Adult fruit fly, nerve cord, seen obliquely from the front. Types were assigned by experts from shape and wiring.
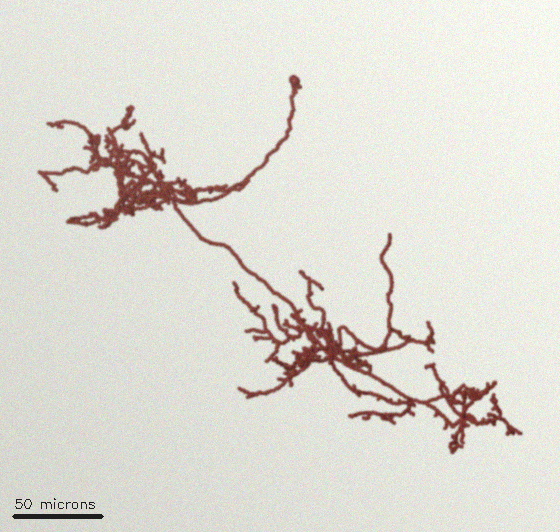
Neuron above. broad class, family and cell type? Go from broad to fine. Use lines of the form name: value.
broad class: nerve-cord intrinsic neuron
family: hemilineage 09B
cell type: IN09B018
